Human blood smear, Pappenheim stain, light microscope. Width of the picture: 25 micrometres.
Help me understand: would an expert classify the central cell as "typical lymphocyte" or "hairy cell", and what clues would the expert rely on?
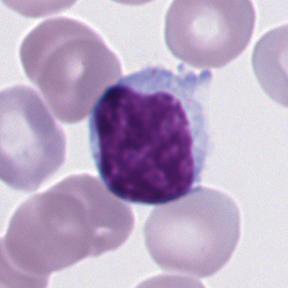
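That's a typical lymphocyte.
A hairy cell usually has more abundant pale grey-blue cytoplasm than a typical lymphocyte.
Here the nucleus, about 11 by 9 micrometres in a cell about 12 micrometres across, fills about 70% of the area, which fits a typical lymphocyte. The nucleus is roughly squarish with rounded corners, the chromatin dark purple and coarsely clumped. A few fine pinkish-purple granules sit above the nucleus, and small rounded blebs project from the surface at the upper right.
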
